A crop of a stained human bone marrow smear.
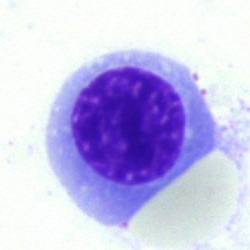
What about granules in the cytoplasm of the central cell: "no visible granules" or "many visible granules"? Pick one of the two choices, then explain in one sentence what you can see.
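No visible granules. No granules are visible in the cytoplasm.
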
